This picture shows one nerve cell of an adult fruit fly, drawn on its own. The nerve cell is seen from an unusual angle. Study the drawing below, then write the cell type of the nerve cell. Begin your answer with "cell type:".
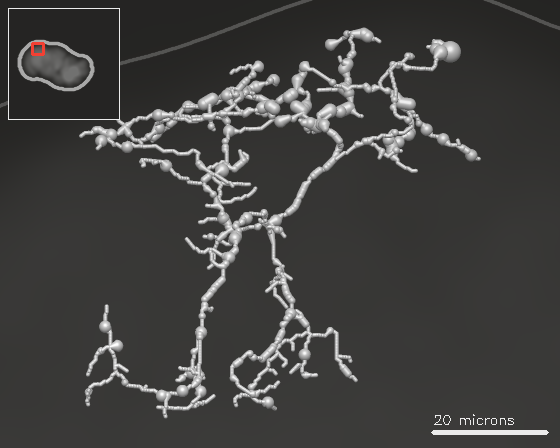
cell type: CB2600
